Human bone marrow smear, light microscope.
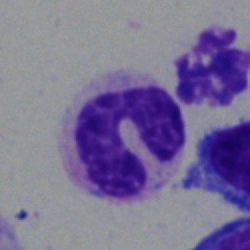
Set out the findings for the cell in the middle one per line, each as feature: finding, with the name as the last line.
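Nuclear shape: horseshoe, curved by a deep narrow cleft
Cleft direction: opens toward the lower right
Nucleoli: none visible
Cytoplasmic vacuoles: absent
Identification: band neutrophil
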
